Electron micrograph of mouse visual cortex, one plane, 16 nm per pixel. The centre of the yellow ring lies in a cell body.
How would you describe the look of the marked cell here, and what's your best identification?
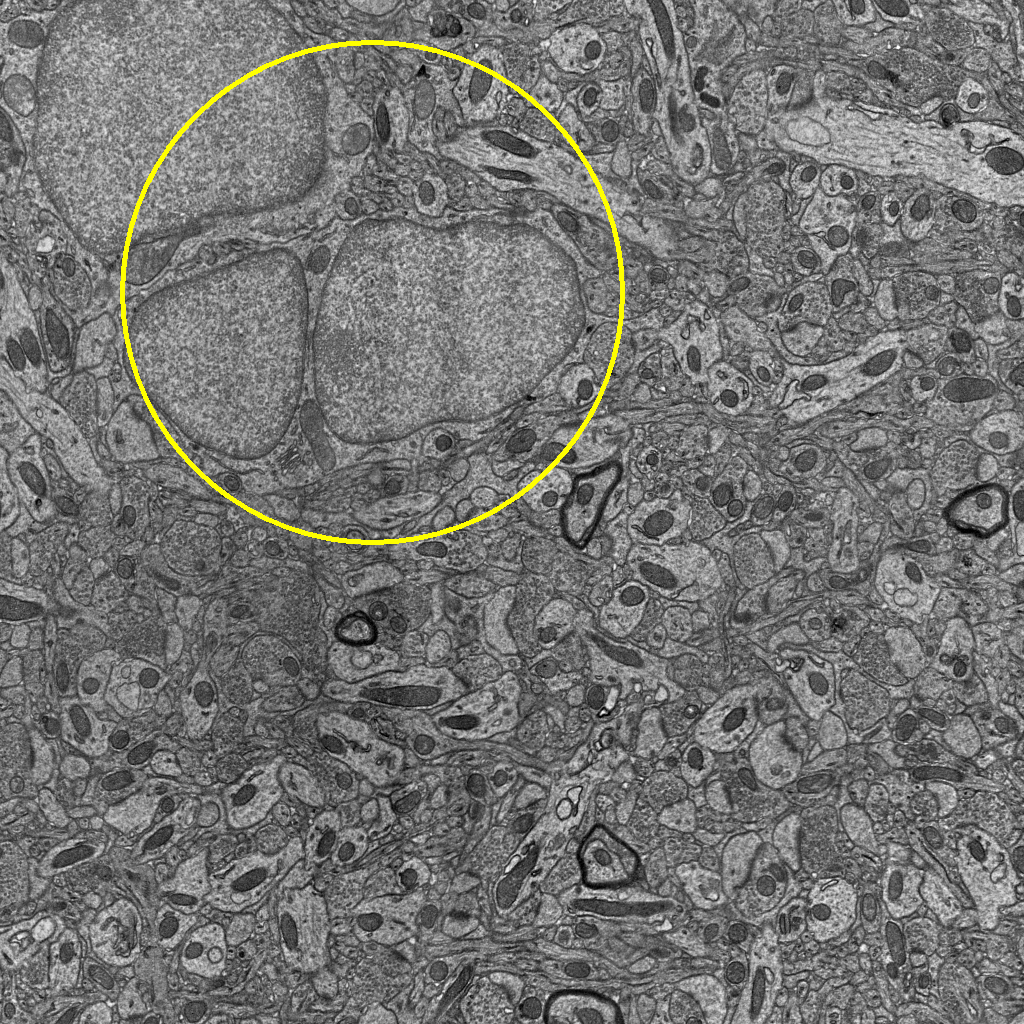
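Look first at the ring: the whole nucleus sits inside it. Follow its outline and you will find it mostly smooth, without deep infoldings. Now the chromatin: it is finely granular and spread evenly, with no thick dark band along the envelope. Search the nucleus for a nucleolus and you will not find a distinct one. This marked cell is an astrocyte.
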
